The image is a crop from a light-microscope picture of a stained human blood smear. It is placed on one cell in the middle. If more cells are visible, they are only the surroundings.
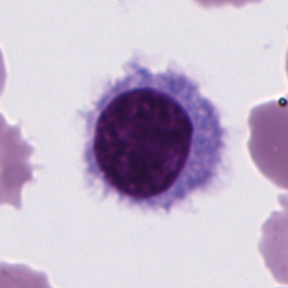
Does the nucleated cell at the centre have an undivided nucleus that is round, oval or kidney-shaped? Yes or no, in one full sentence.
Yes, the nucleus is one compact round, oval or kidney-shaped mass, not lobed or folded.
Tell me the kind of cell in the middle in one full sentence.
This crop has a hairy cell at its centre.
